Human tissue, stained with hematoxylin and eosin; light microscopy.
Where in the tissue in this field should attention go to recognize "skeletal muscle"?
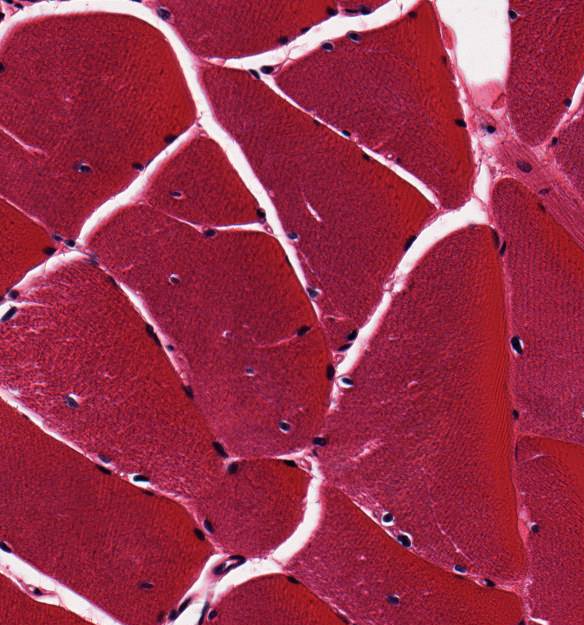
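This is skeletal muscle, and most of the field fits it. The small dark nuclei sit at the edges of the fibres, not in their centres. The fibre cytoplasm takes a deep, even red stain and has a fine stippled texture, which is myofibrils seen end-on.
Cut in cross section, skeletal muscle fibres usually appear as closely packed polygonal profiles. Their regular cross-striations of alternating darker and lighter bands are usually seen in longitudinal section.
What isn't muscle fibre is the broader strip of pink connective tissue with nuclei lying between the fibres at the upper right.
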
